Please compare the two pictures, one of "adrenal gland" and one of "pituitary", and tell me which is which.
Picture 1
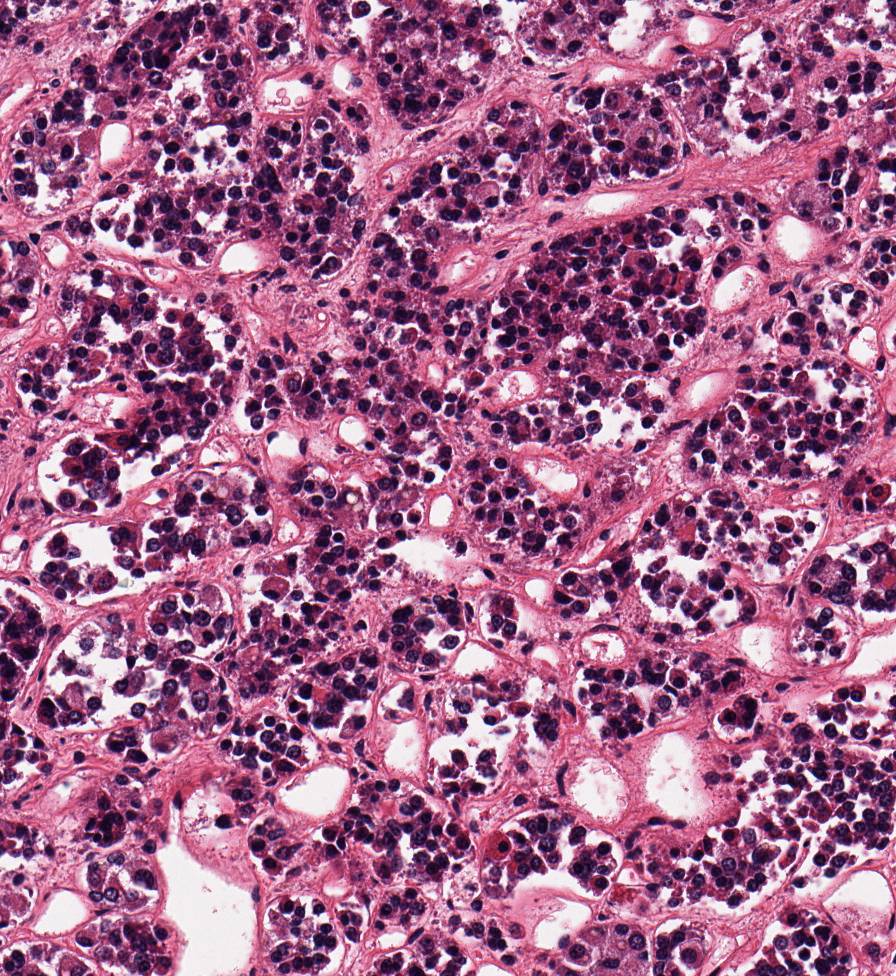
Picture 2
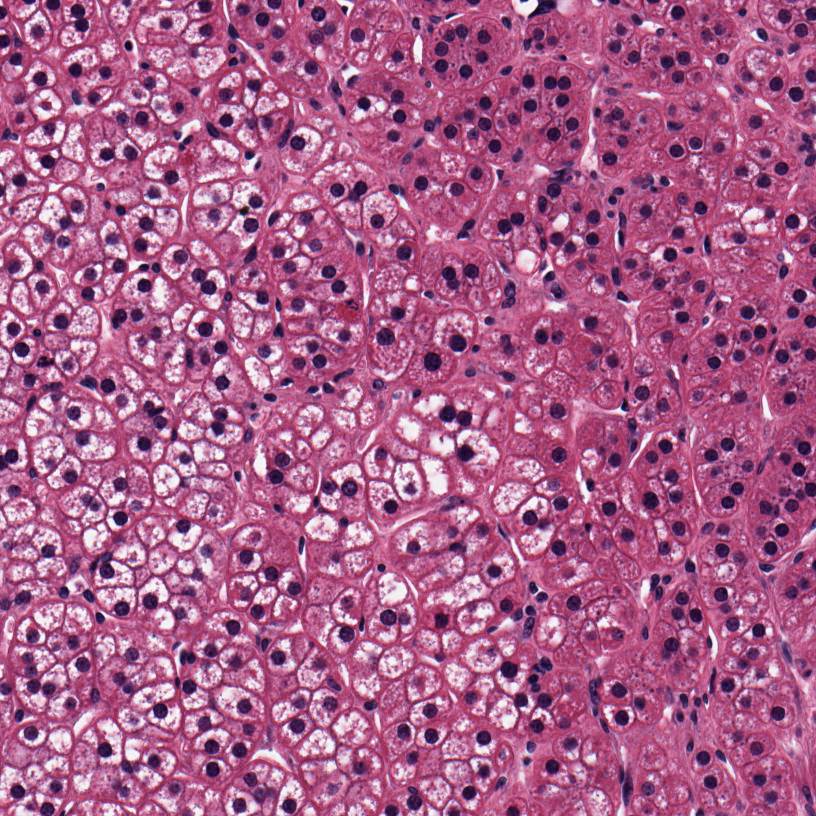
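Of the two fields, picture 1 is the pituitary and picture 2 the adrenal gland. Both arrange cells in rounded nests between thin septa. In the pituitary, pale empty gaps separate loosely held cells in many nests, and larger cells with abundant deep pink-red cytoplasm are scattered among the nests. In the adrenal gland, cytoplasm is pale, finely vacuolated and foamy on the left and lower half, denser pink toward the upper right.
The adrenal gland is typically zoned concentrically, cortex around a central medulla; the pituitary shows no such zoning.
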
